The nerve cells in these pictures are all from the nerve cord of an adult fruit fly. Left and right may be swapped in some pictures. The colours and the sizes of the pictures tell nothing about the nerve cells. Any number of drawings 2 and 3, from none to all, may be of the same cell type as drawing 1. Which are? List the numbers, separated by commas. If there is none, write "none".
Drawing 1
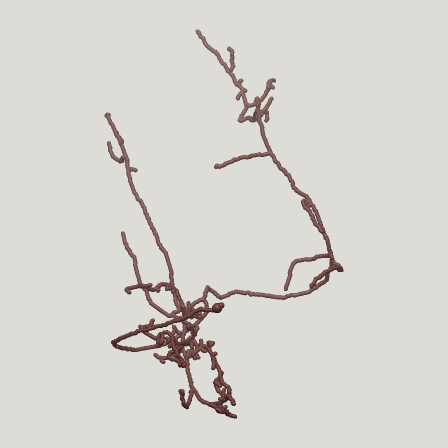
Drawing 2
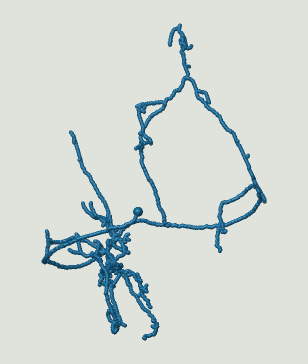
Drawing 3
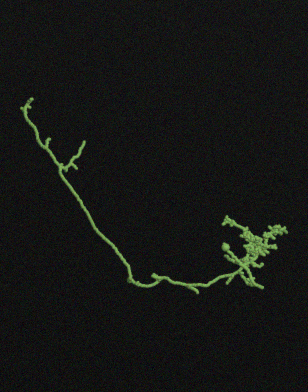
2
